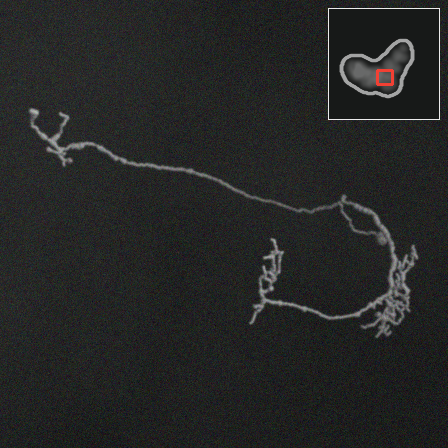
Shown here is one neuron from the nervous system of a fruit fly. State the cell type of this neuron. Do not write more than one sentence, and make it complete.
The cell type carried by this neuron is LLPC2.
